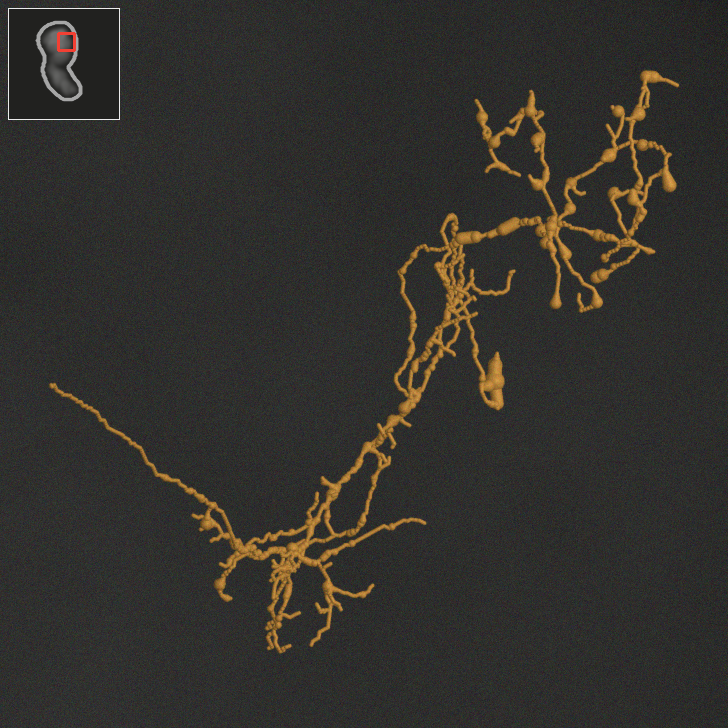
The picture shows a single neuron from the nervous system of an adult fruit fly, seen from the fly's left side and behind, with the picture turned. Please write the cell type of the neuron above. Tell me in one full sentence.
Of the cell type SLP162 is this neuron.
